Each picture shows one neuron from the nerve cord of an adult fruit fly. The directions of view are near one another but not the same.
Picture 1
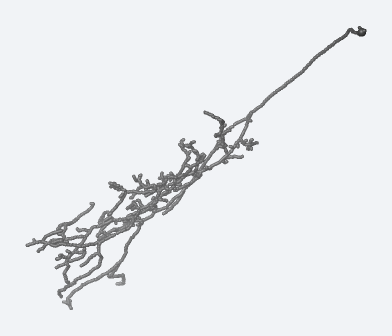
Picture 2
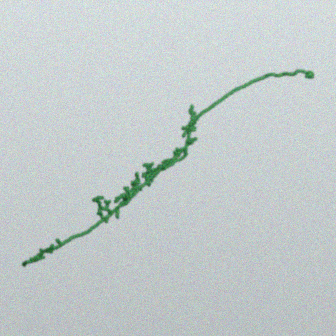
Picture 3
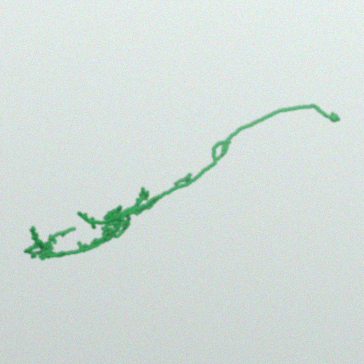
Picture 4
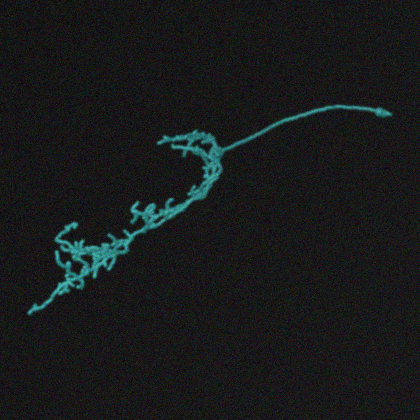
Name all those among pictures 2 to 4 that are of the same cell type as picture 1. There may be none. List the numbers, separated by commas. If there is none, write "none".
none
